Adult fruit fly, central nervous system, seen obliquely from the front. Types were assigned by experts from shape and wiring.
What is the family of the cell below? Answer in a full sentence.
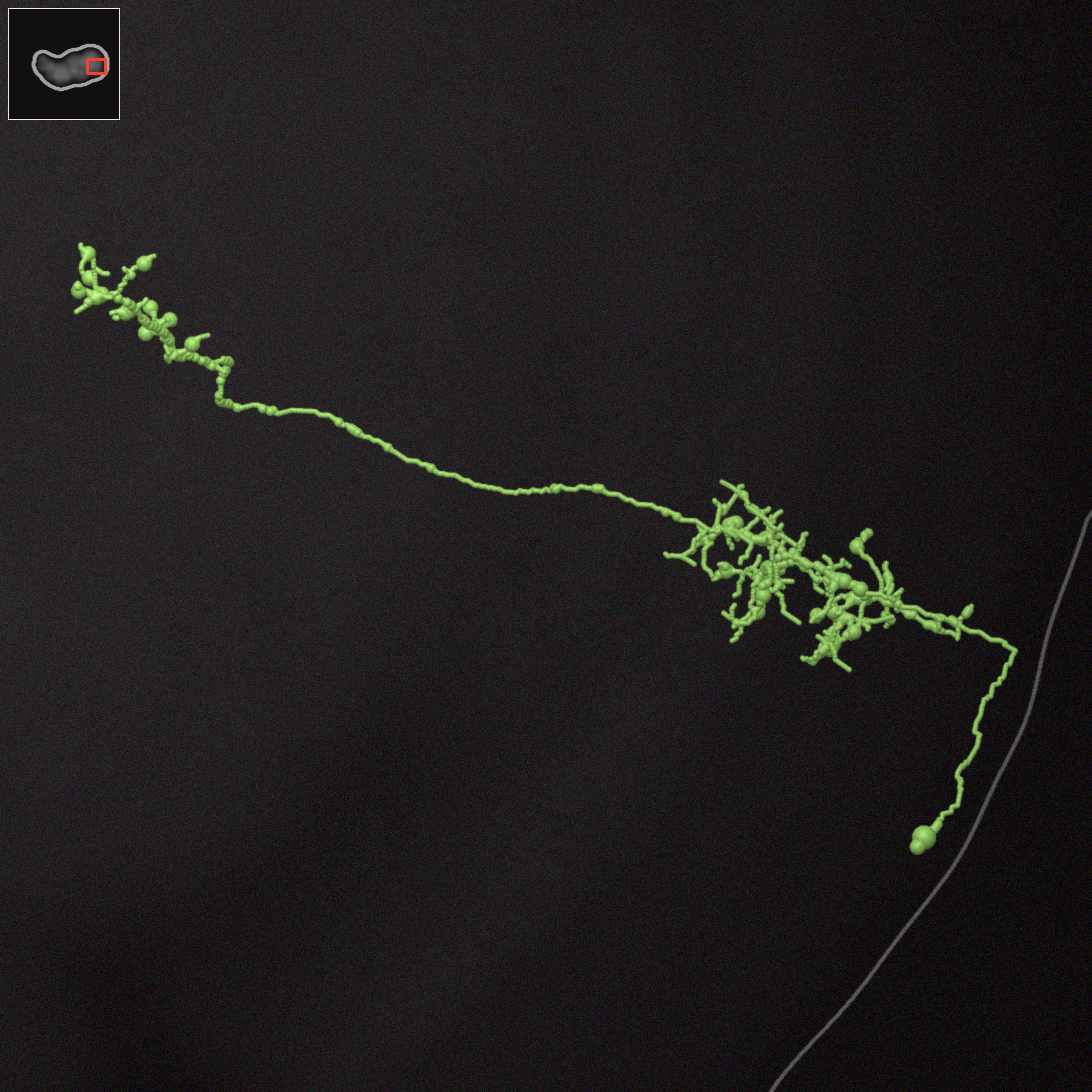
The family is Tm.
